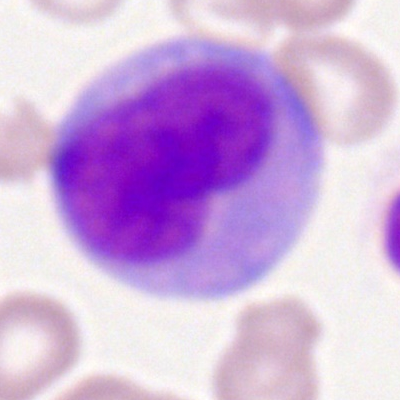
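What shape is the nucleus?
It is indented, with a notch on its right side, and its chromatin looks blotchy and uneven.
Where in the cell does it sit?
Toward the upper left.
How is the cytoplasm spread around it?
As a rim that is widest on the right side.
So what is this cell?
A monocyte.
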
